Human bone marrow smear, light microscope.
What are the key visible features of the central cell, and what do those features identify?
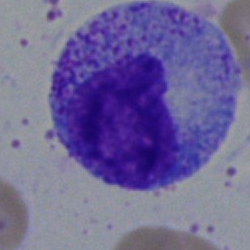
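Checking the nucleus: irregular, with a notch in its upper right edge, and set off-centre toward the lower left of the cell. Granules next: purple ones crowd most densely along the upper left edge of the cytoplasm. To the right of the nucleus the cytoplasm is paler and nearly free of granules. Name: myelocyte.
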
